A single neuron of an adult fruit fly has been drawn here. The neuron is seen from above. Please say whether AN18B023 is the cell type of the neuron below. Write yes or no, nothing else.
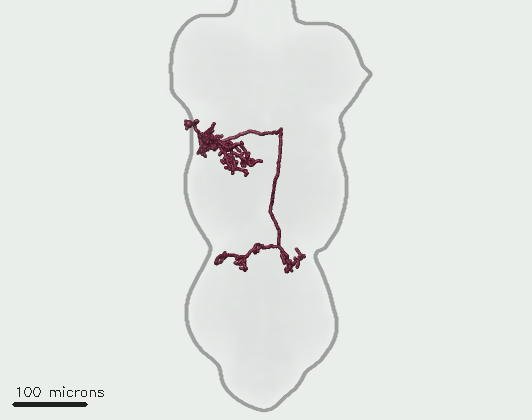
no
